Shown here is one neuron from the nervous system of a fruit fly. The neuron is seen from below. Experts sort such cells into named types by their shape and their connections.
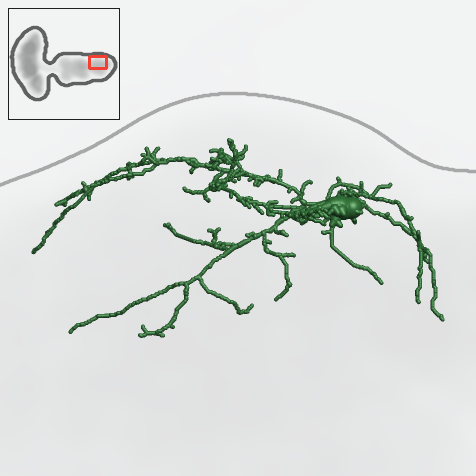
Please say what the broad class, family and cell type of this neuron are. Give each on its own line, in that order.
motor neuron of the nerve cord
MNhl
MNhl02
